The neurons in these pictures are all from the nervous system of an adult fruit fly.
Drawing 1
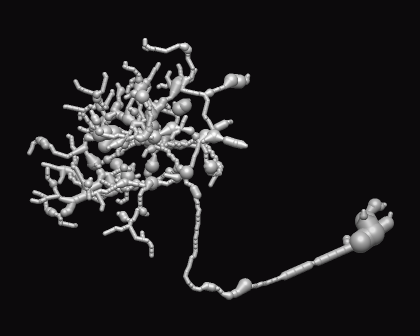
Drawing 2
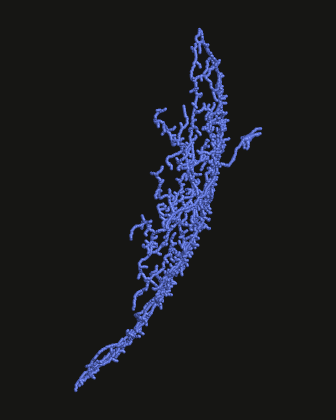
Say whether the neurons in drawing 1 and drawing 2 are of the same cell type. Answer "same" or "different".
different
